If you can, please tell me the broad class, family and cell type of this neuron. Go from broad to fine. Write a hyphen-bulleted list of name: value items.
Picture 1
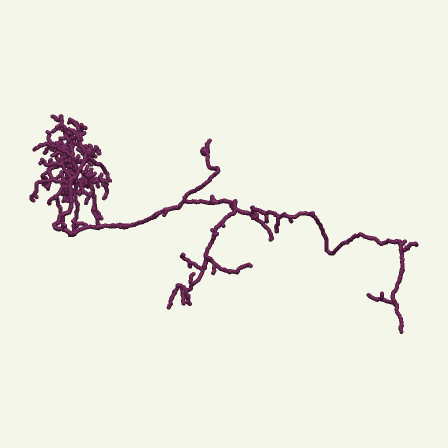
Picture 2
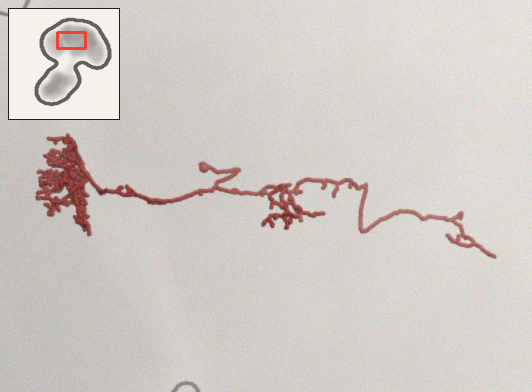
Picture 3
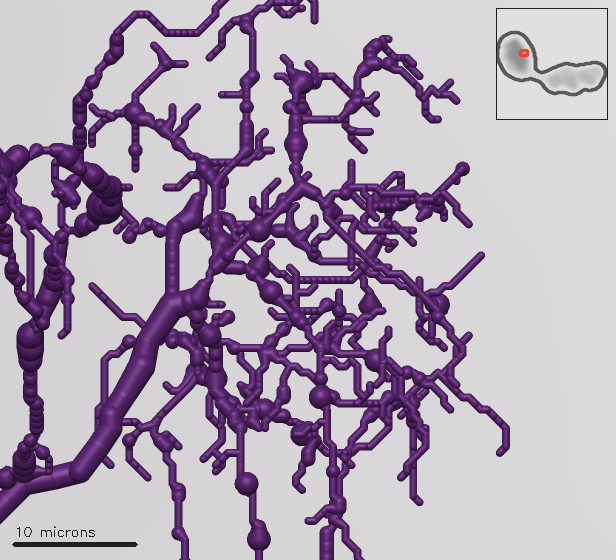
- broad class: visual projection neuron
- family: hemilineage PSp3
- cell type: LoVP26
